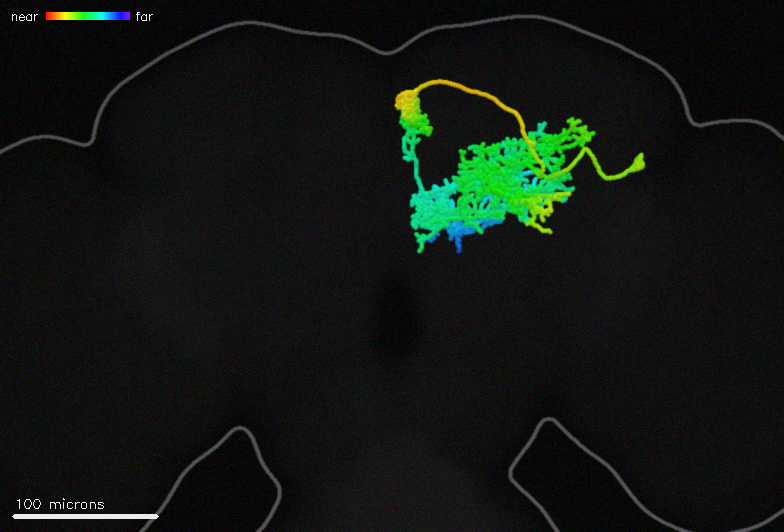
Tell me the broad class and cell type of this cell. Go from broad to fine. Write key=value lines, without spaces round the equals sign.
broad_class=central-brain intrinsic neuron
cell_type=CL029_a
